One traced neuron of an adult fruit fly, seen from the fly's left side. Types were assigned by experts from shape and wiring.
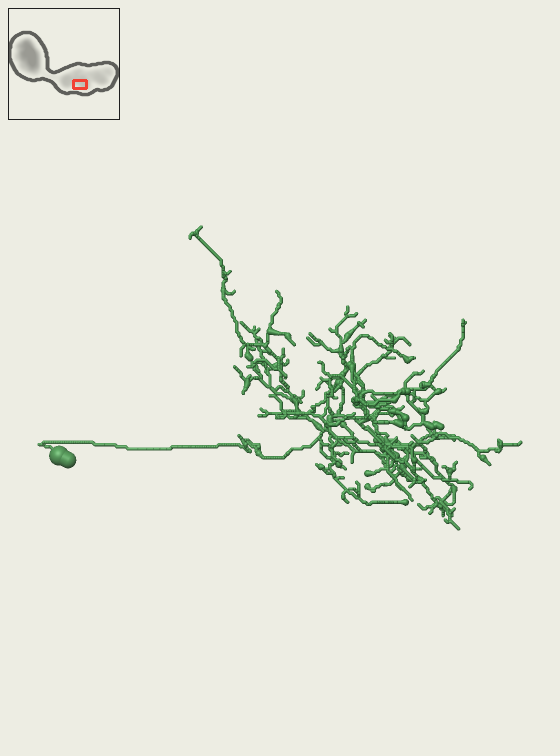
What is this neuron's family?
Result: hemilineage 14A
